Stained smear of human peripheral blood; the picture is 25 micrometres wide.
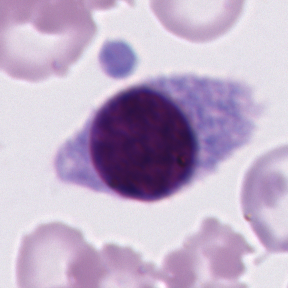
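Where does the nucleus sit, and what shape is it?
Off-centre, towards the left; it is round and about 10 micrometres across.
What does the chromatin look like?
Dark purple and dense, with little visible pattern, and I can see no nucleoli.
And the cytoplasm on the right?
It has a fine purplish stippled texture.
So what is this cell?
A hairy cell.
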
